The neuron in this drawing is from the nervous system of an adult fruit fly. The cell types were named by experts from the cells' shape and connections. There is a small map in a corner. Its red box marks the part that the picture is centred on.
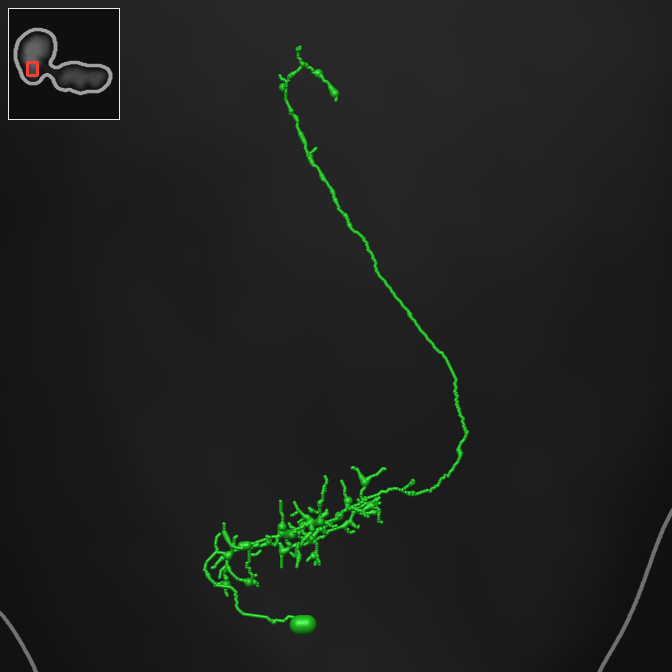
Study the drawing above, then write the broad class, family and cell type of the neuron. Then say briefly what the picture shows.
This is an optic-lobe intrinsic neuron. Its family is Tm. The cell type is Tm5c. The cell body is at the bottom of the picture. The picture shows dozens of branch ends.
